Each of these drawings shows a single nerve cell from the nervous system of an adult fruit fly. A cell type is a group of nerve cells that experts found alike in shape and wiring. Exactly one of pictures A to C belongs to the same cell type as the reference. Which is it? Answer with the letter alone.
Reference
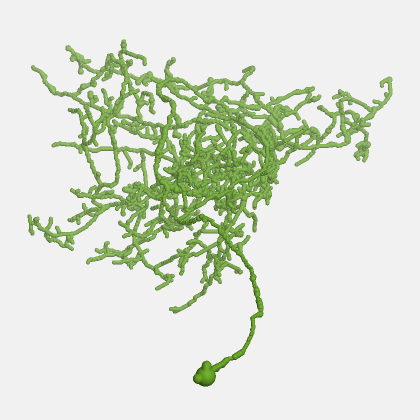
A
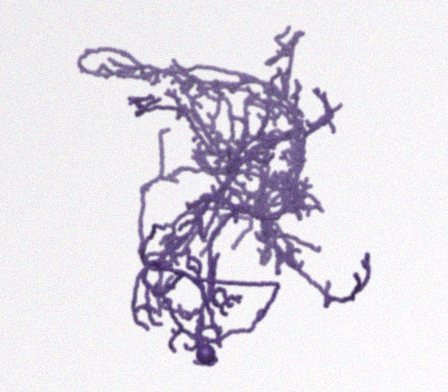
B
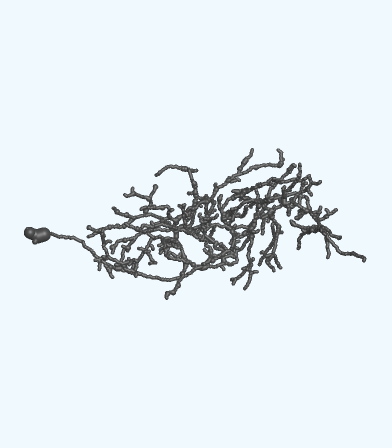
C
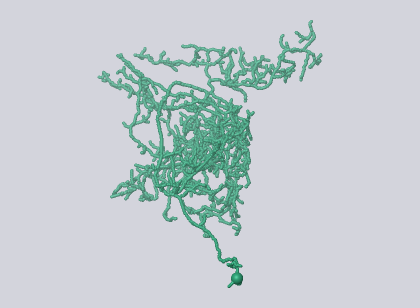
C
